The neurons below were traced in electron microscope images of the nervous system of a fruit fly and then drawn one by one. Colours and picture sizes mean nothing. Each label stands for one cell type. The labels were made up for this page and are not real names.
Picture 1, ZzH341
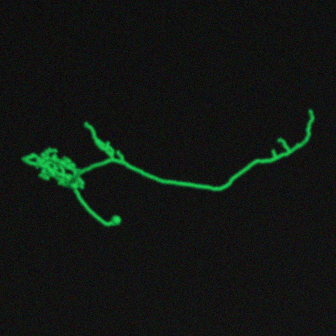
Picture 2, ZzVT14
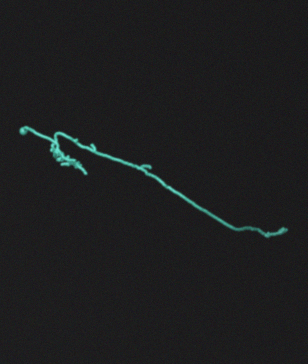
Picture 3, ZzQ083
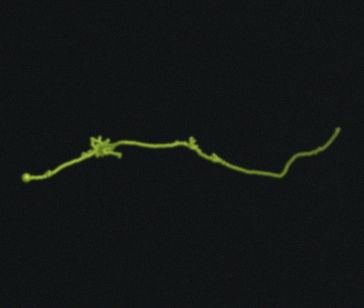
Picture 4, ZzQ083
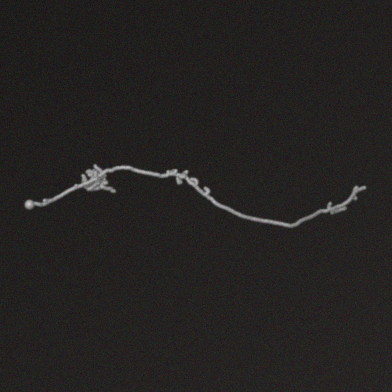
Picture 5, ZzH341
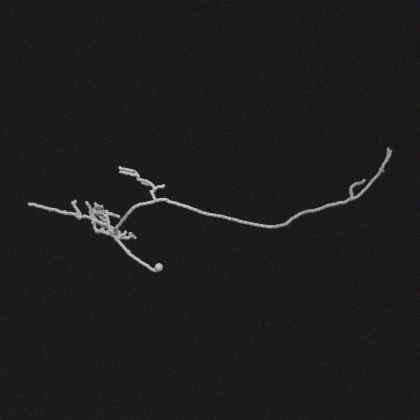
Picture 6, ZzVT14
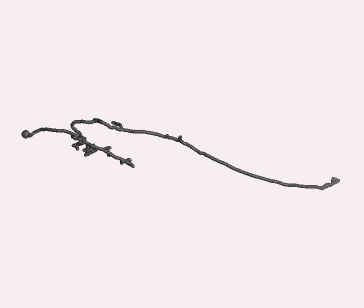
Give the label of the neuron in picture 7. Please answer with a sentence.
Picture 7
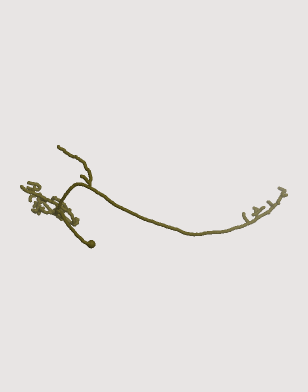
It belongs to ZzH341.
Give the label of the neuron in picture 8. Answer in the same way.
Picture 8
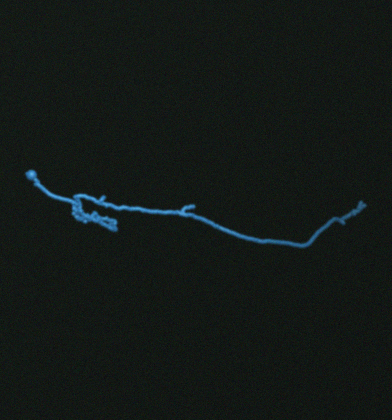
It belongs to ZzVT14.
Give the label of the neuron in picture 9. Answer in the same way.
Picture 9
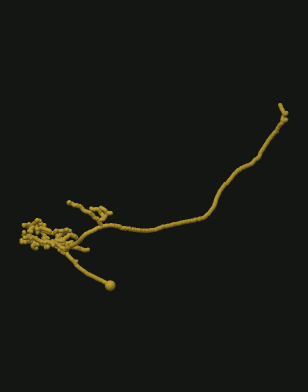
It belongs to ZzH341.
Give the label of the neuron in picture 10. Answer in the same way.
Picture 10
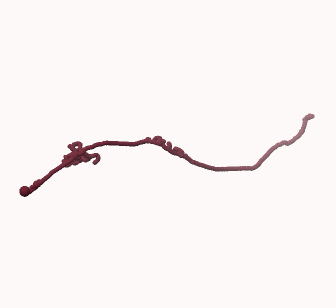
It belongs to ZzQ083.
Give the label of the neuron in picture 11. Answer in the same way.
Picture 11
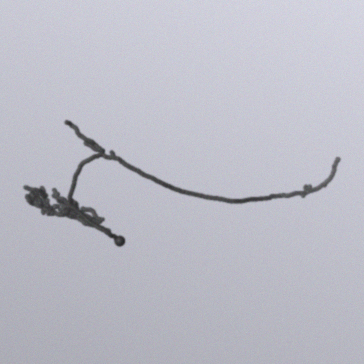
It belongs to ZzH341.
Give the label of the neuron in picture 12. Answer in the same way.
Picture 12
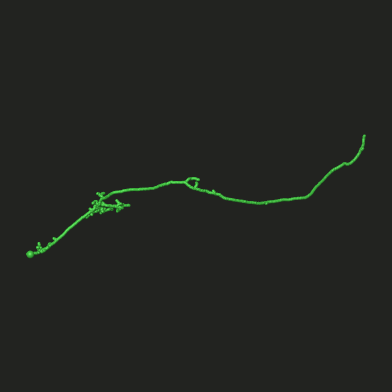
It belongs to ZzQ083.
